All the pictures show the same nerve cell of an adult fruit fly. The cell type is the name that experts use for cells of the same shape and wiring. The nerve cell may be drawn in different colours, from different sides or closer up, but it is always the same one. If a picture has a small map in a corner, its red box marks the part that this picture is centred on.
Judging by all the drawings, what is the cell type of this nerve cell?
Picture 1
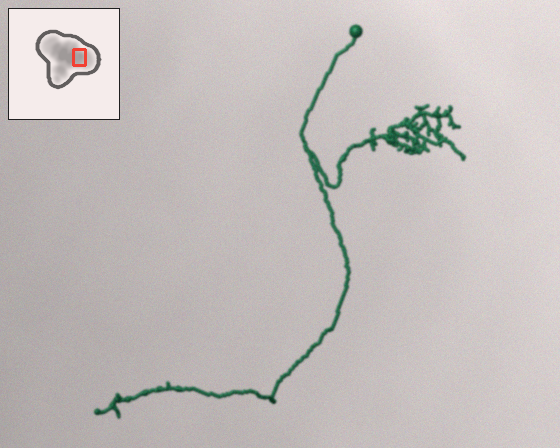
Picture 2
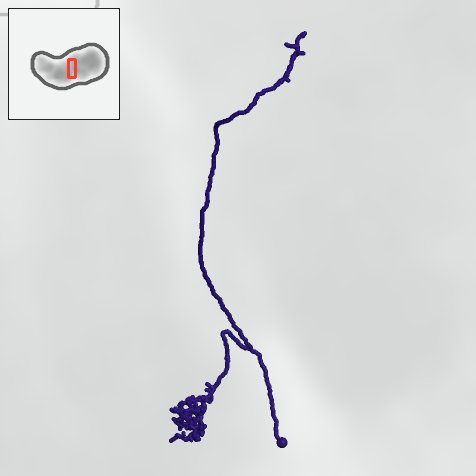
LC30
